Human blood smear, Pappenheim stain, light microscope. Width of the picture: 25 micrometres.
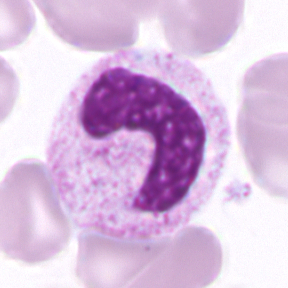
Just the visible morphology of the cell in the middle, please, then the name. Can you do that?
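First, no nucleoli are visible in the nucleus. Second, the cytoplasm is pale pink and evenly filled with fine pink-violet granules. Third, no vacuoles are seen in the cytoplasm. Name: band neutrophil.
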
